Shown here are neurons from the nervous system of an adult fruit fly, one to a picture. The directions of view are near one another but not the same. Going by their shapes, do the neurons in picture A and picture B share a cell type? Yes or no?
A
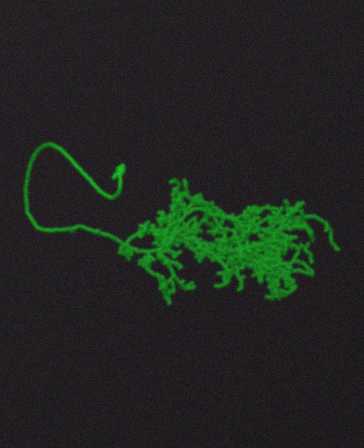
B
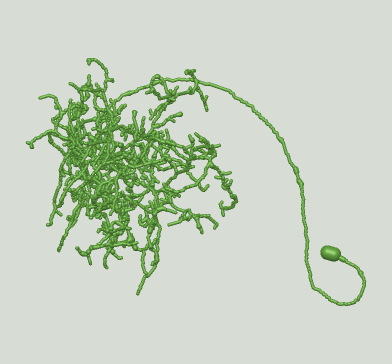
yes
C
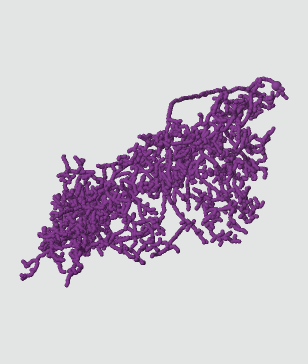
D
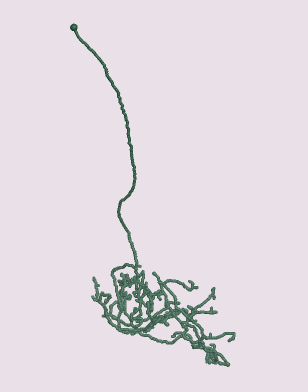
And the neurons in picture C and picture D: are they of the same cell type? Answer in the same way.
no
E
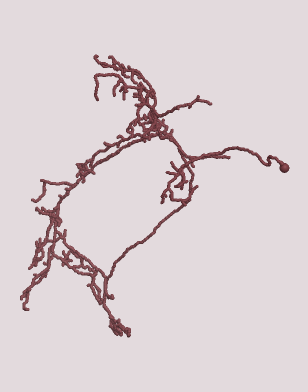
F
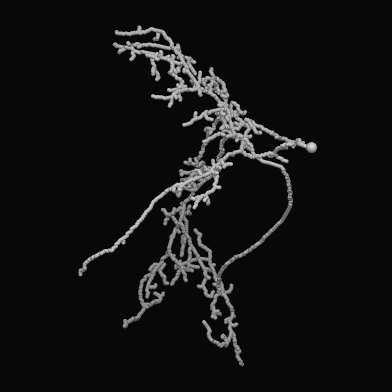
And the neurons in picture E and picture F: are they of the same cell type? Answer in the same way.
yes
